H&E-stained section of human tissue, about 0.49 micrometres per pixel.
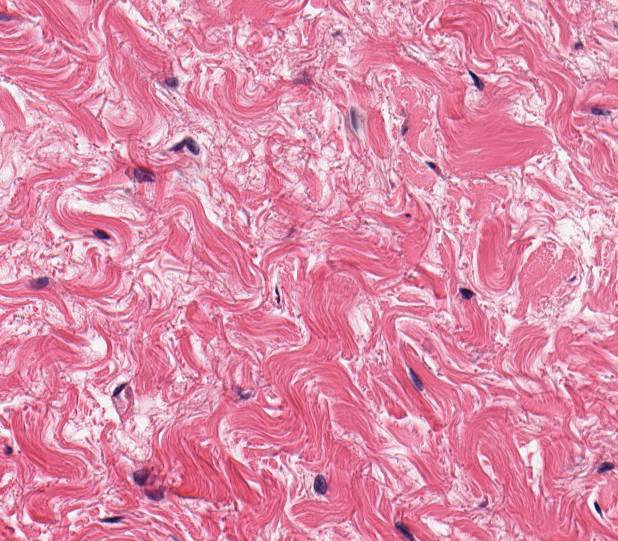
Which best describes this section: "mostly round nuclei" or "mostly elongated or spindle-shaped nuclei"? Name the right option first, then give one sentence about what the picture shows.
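Mostly elongated or spindle-shaped nuclei. The fibroblast nuclei are small, dark purple and elongated or spindle-shaped, with little visible cytoplasm.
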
